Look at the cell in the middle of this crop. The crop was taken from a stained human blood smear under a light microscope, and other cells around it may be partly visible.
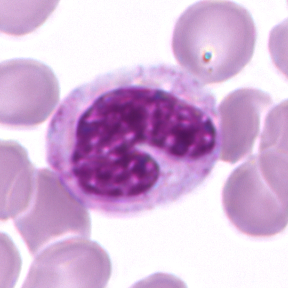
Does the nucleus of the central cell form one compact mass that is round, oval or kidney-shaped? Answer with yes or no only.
Yes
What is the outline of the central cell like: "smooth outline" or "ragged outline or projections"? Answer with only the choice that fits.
Smooth outline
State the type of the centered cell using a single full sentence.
The cell in the middle of this crop is a band neutrophil.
